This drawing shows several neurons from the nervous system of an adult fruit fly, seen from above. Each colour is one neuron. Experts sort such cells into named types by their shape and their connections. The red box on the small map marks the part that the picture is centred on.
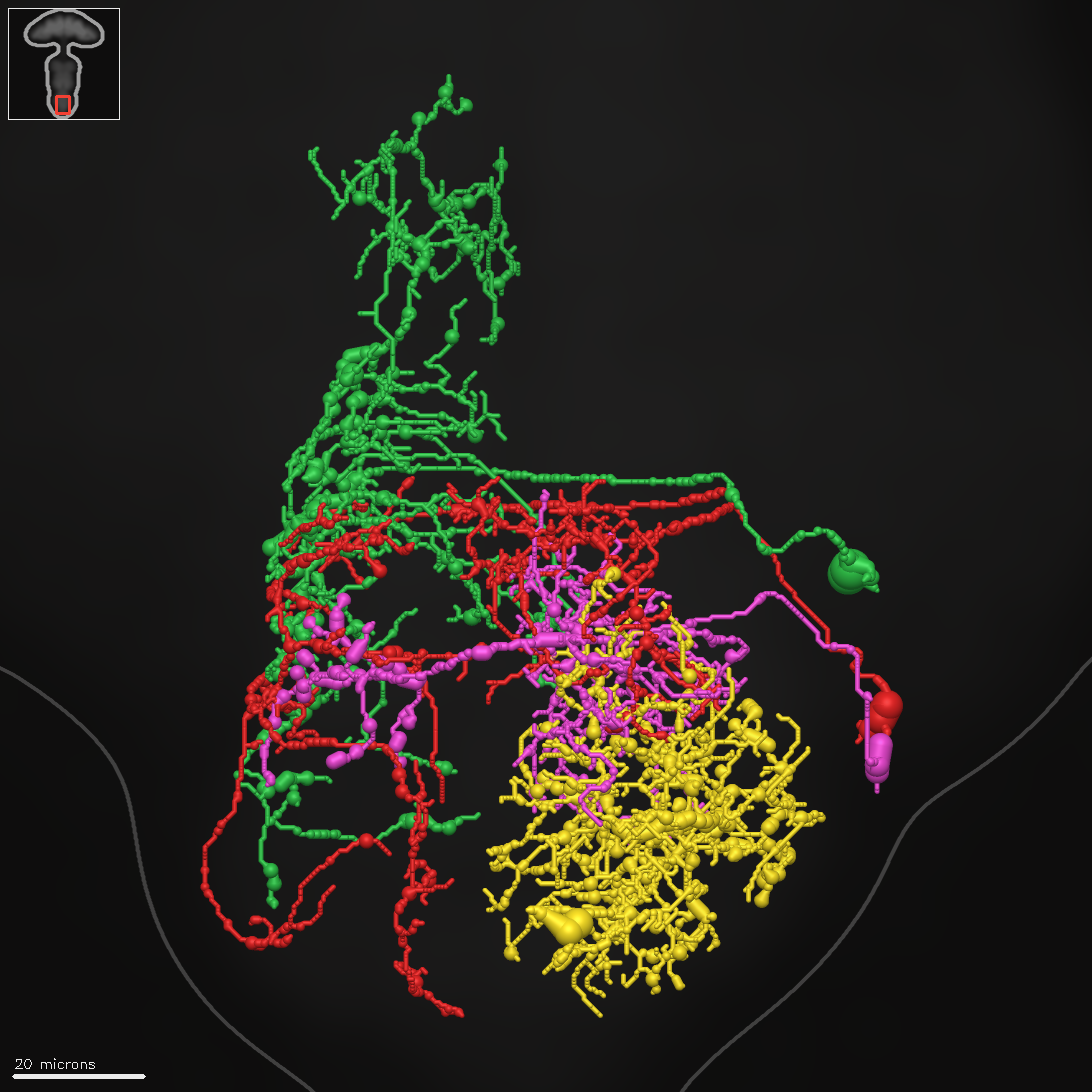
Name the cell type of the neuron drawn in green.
IN14A020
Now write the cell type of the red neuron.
IN14A029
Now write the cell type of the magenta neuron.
IN06A106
